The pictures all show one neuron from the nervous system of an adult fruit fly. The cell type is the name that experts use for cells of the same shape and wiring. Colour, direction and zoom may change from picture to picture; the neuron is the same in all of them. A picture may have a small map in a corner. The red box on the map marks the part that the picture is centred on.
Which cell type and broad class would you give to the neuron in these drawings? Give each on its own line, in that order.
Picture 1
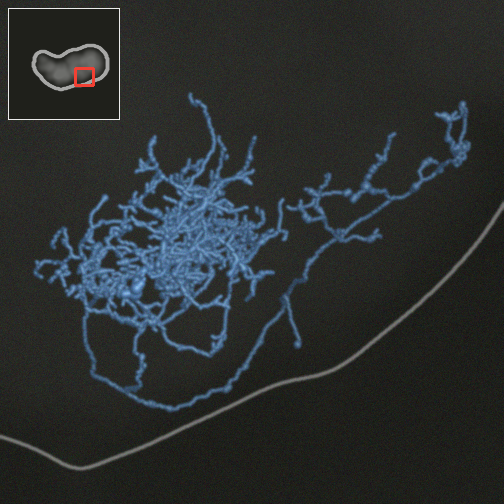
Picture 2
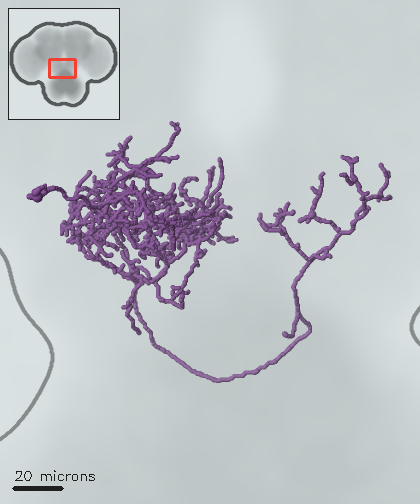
GNG156
central-brain intrinsic neuron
